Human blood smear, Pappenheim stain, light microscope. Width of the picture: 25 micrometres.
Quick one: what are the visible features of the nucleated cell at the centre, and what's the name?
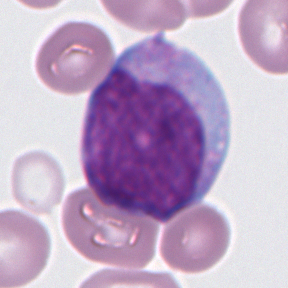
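Outline's oval and smooth, taller than it is wide, with one small knob off the top edge. The nucleus, round to oval with no indentation or lobes, fills most of the cell. No coarse or conspicuous granules in the cytoplasm. That's an atypical promyelocyte.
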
